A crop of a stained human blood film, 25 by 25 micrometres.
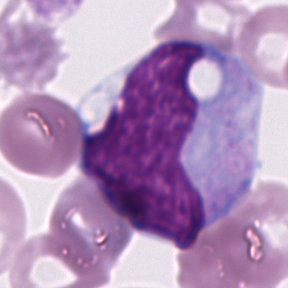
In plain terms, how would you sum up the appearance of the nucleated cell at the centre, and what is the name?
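Angular outline with several fairly straight edges. Nucleus lies against the left side of the cell; pale greyish-blue cytoplasm fills the right part. One round clear vacuole at the upper edge of the nucleus. Name: monocyte.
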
